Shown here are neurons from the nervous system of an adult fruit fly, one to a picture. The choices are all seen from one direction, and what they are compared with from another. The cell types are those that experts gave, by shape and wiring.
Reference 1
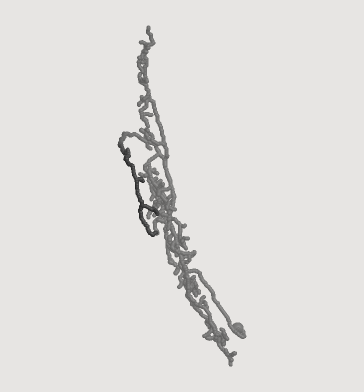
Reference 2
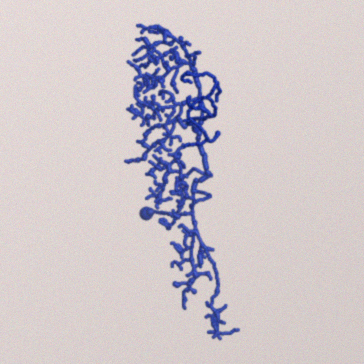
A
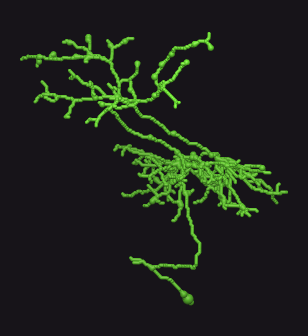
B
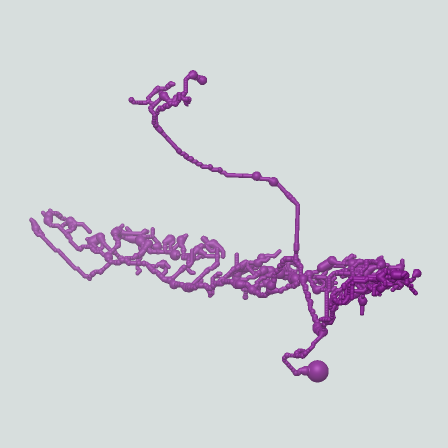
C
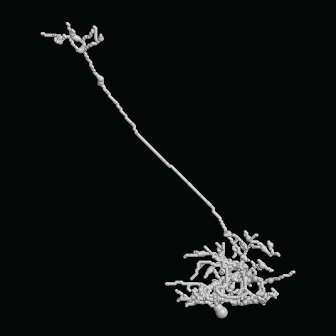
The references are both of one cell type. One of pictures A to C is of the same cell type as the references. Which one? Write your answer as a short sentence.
Picture B shows a neuron of the same cell type.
